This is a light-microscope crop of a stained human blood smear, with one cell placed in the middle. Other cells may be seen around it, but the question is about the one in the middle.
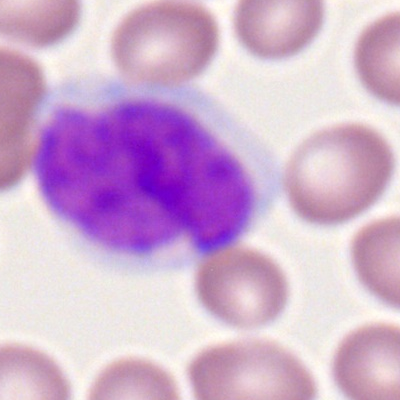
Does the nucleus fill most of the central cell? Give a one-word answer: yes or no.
Yes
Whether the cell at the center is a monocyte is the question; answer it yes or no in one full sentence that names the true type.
Yes, the cell shown in the middle is a monocyte.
